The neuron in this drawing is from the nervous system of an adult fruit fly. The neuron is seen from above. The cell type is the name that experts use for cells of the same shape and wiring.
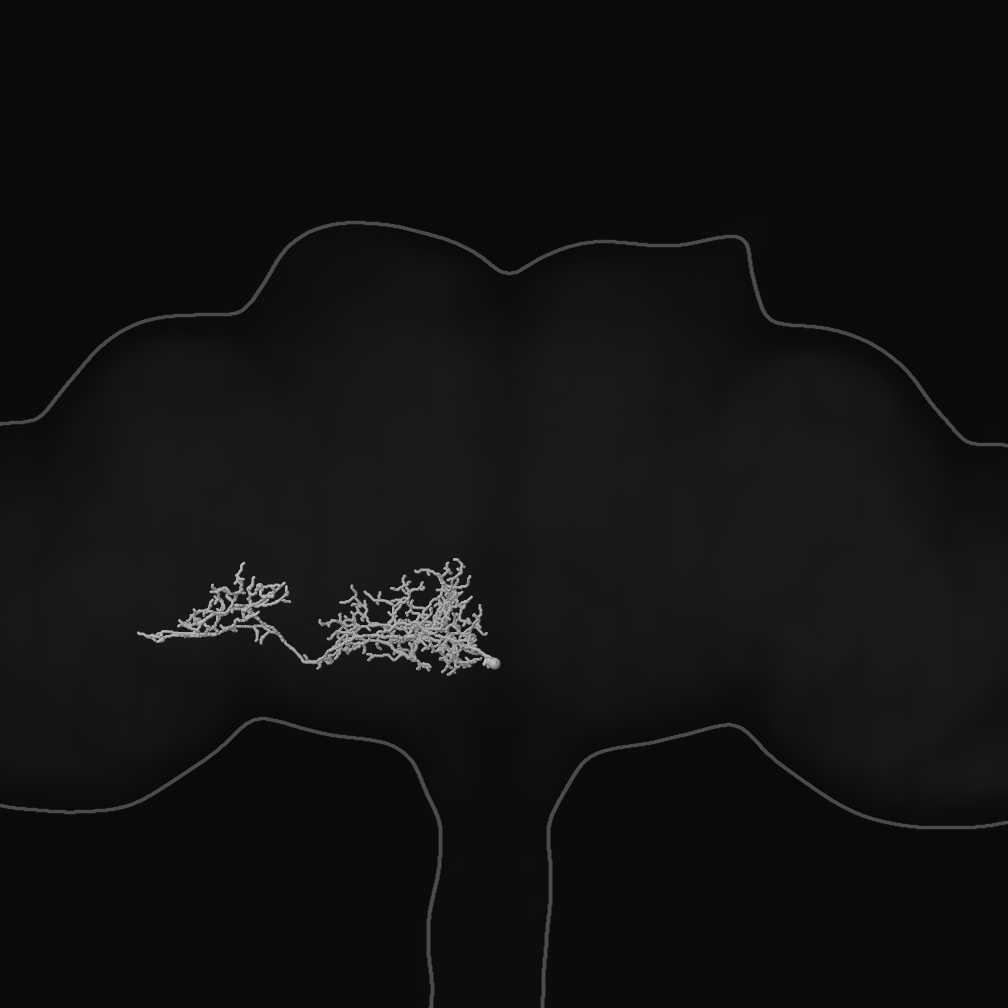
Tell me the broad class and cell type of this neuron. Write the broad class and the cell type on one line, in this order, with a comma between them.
central-brain intrinsic neuron, IB116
